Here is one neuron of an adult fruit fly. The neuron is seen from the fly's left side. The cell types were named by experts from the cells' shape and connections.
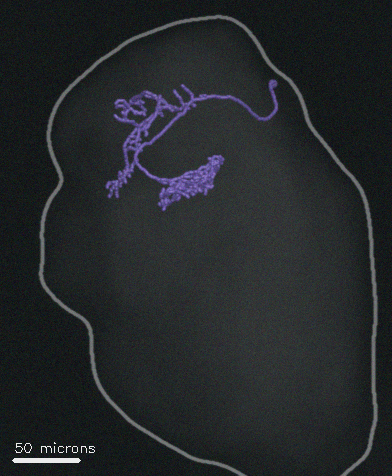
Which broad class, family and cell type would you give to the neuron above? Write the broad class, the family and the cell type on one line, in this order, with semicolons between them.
central-brain intrinsic neuron; hemilineage DL1_dorsal; FB2M_b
